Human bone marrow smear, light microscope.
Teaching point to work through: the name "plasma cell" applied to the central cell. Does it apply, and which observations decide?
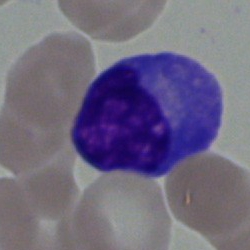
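Outline roughly round, border smooth. Nucleus off-centre, toward the left. Chromatin dark purple and clumped, with small paler spots between the clumps. Cytoplasm deep blue, a moderate rim lying mainly to the right of the nucleus; no distinct granules.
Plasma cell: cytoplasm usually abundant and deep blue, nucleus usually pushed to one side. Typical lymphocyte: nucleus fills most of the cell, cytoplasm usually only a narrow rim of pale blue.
Deep blue cytoplasm and off-centre nucleus favour plasma cell and count against lymphocyte.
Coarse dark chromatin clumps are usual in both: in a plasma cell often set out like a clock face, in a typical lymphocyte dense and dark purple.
The clumped chromatin here therefore fits either name. Verdict: plasma cell fits.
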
